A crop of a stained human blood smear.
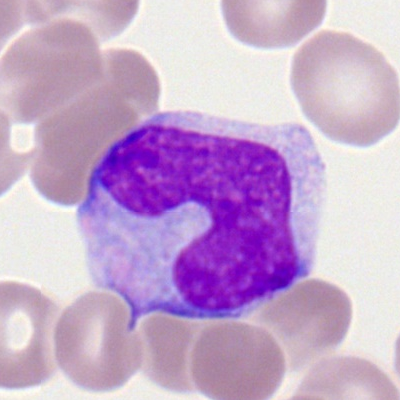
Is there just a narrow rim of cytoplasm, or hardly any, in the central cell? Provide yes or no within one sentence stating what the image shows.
No, the nucleus is surrounded by broad cytoplasm.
